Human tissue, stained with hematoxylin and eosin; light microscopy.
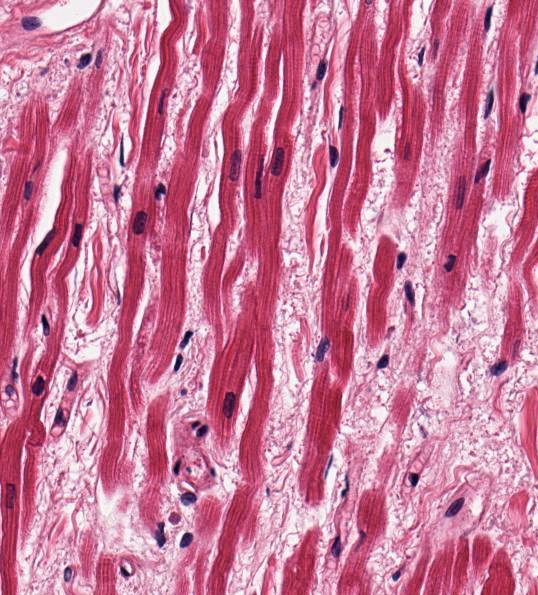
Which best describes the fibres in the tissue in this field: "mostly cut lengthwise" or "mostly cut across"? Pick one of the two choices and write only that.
Mostly cut lengthwise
